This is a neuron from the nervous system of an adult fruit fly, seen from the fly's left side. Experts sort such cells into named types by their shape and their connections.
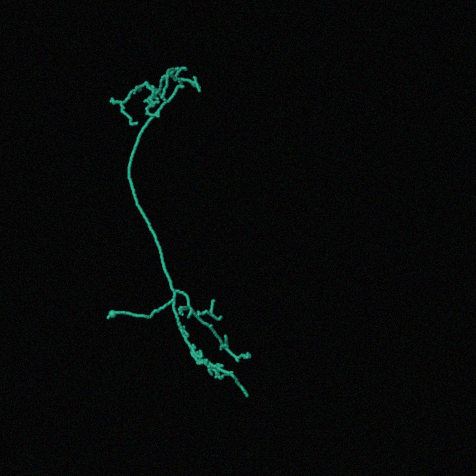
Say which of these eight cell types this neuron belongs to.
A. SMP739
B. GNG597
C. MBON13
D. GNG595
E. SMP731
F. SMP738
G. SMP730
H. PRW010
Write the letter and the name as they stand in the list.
D. GNG595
